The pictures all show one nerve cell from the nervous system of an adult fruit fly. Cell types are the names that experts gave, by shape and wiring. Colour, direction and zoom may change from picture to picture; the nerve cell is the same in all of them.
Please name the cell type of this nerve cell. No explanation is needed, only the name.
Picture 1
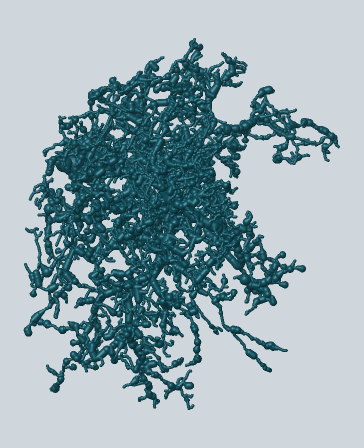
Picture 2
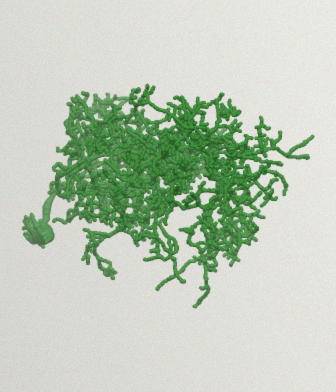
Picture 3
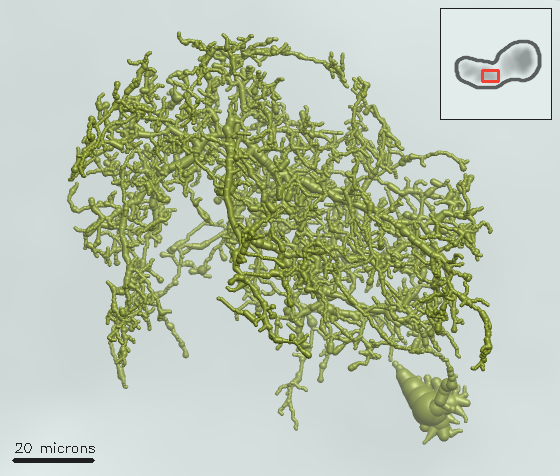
IN08A002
